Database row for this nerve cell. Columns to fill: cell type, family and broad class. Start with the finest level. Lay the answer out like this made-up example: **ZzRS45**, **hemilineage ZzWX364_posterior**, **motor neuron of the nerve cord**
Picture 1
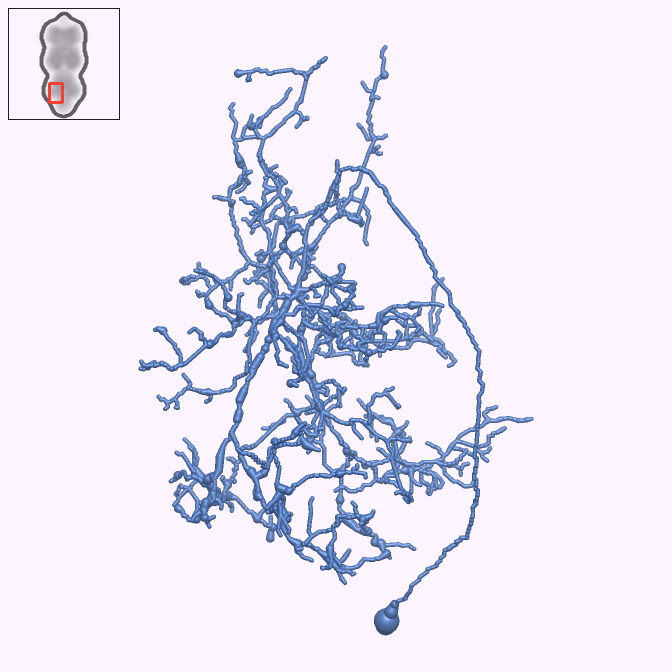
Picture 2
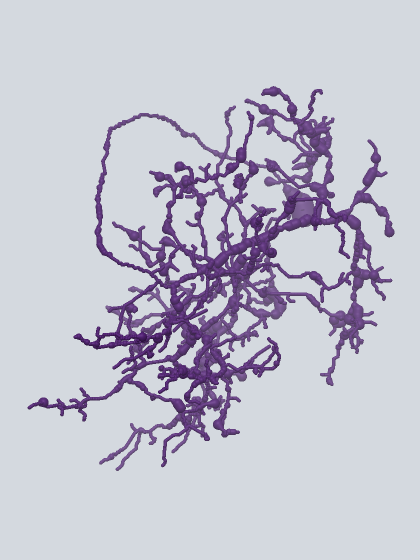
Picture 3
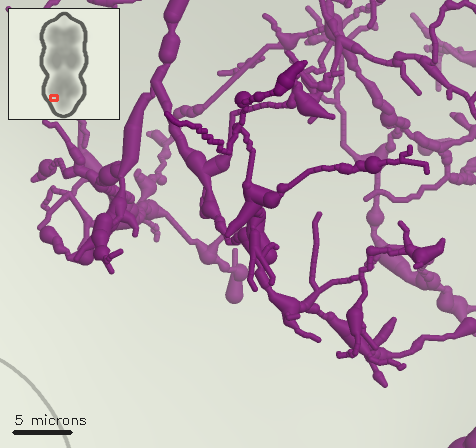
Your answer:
**IN21A037**, **hemilineage 21A**, **nerve-cord intrinsic neuron**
